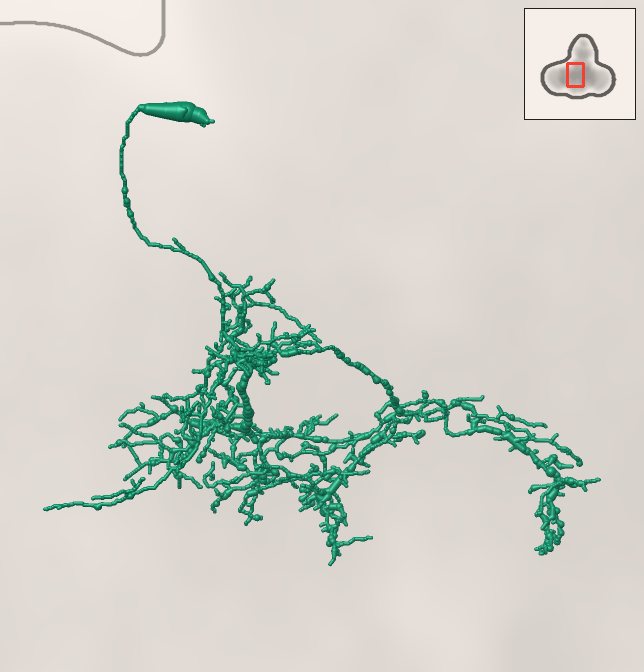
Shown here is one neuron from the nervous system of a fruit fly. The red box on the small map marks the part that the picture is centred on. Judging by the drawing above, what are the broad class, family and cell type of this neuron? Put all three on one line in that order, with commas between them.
central-brain intrinsic neuron, hemilineage CLp1, PS108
